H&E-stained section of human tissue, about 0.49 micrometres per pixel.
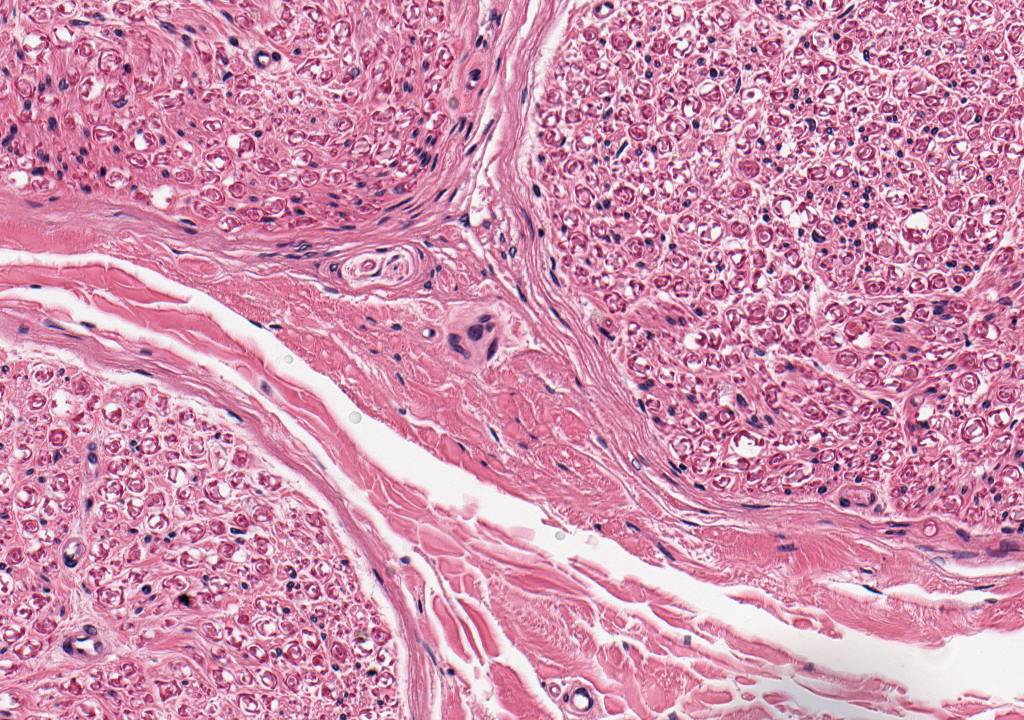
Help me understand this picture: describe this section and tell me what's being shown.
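Three rounded fibre bundles at upper left, upper right and lower left, separated by bands of connective tissue. Fibres cut across, each a small pink central dot inside a pale ring. Each bundle edged by a thin layer of flattened cells, elongated dark nuclei parallel to its border. Small dark nuclei scattered singly between fibres within the bundles. Section: tibial nerve.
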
